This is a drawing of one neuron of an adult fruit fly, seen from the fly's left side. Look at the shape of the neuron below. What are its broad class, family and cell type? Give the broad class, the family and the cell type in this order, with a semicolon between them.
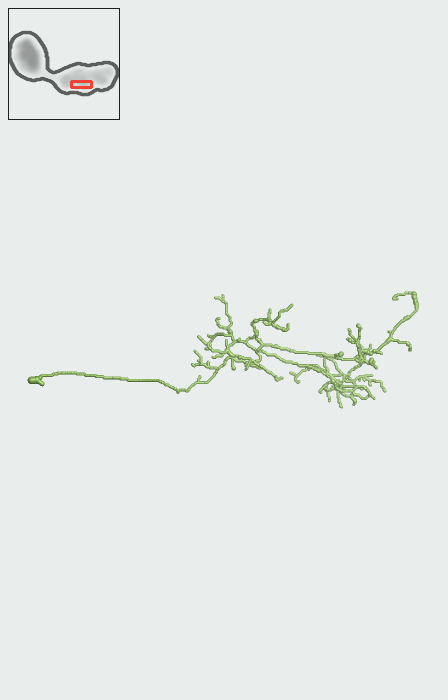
nerve-cord intrinsic neuron; hemilineage 14A; IN14A077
